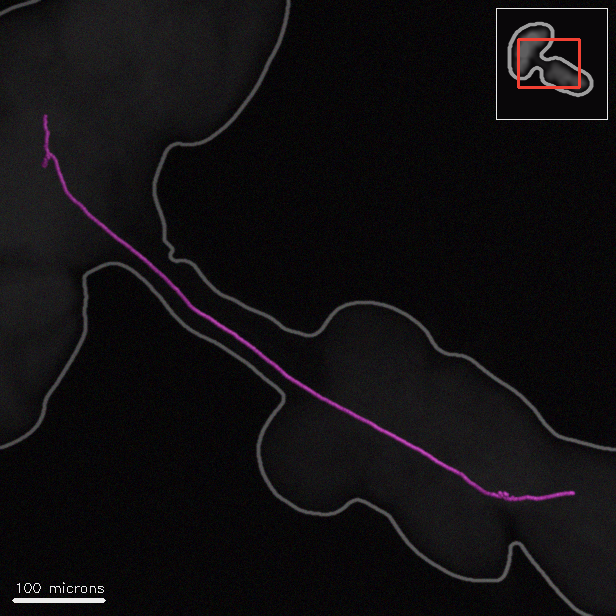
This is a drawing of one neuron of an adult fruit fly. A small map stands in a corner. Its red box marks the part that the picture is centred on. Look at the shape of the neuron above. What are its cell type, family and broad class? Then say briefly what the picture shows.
Its cell type is LgAG2. Its family is called class gustatory. Its broad class is sensory neuron ascending to the brain. It reaches both the brain and the nerve cord, passing through the neck. The drawing shows no cell body. From left to right in the picture it spans about 600 microns.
